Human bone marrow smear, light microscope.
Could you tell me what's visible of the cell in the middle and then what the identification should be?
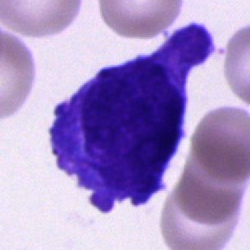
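Single tapering projection extends toward the upper right. Left and lower margins bumpy, with small rounded blebs. Nucleus fills most of the main cell body. No distinct granules in the cytoplasm. Cell: blast.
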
